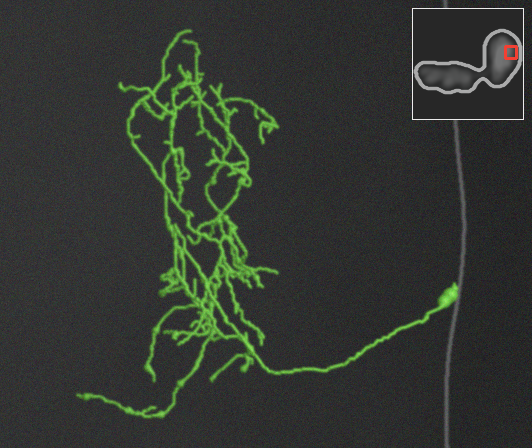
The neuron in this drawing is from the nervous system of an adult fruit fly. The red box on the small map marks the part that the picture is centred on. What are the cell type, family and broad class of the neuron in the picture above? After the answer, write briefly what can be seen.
It is of cell type CB2784. The family is hemilineage EBa1. This is a central-brain intrinsic neuron. Dozens of branch ends can be seen. As drawn here it is about as wide as it is tall.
